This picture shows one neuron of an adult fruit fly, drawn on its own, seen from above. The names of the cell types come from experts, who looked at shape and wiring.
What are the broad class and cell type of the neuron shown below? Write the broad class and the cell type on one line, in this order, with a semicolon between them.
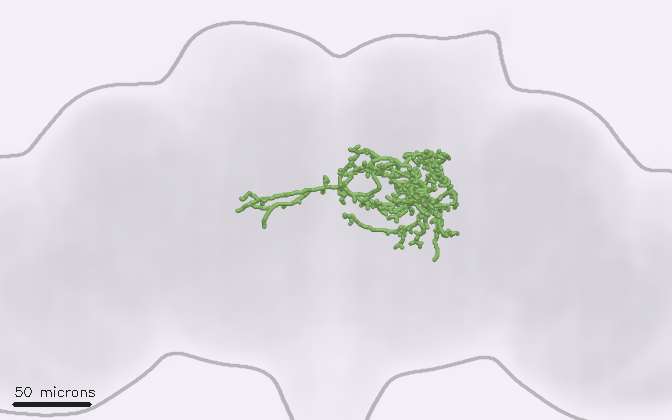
central-brain intrinsic neuron; GNG225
